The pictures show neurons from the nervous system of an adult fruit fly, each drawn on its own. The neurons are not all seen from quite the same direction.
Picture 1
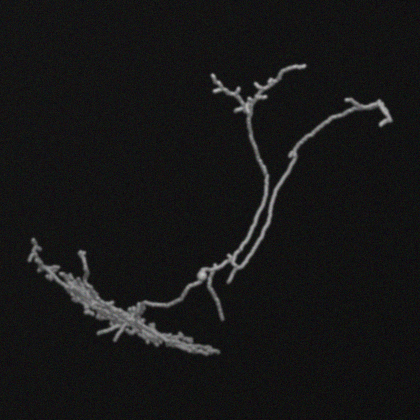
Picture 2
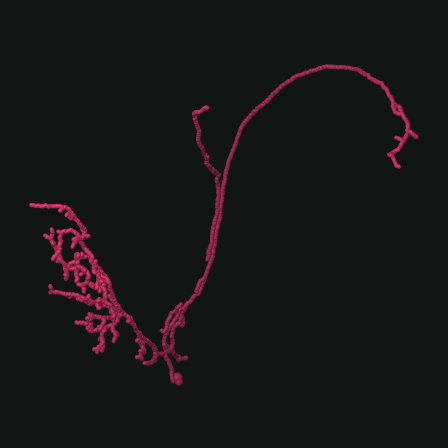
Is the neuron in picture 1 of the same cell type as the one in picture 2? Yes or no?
yes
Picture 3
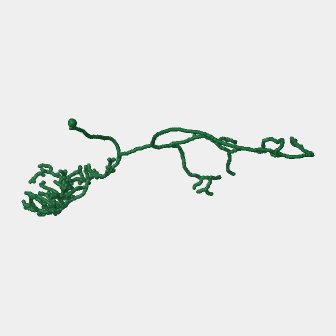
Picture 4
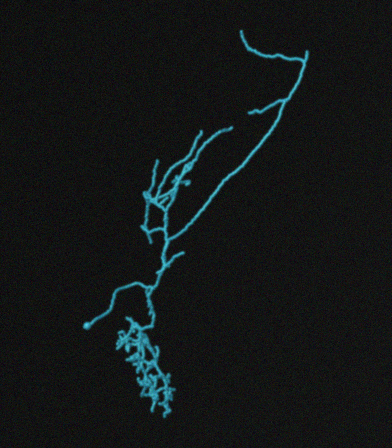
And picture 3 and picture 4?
yes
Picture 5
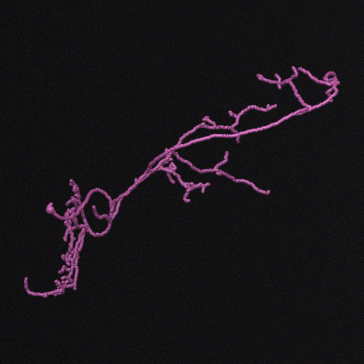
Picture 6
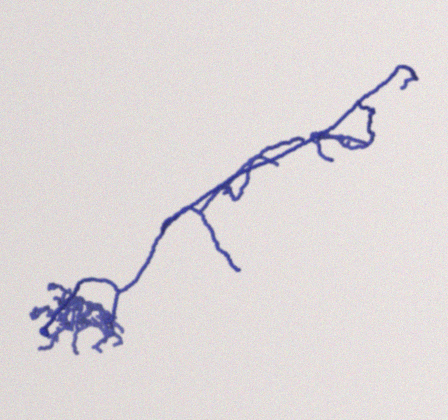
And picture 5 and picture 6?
yes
